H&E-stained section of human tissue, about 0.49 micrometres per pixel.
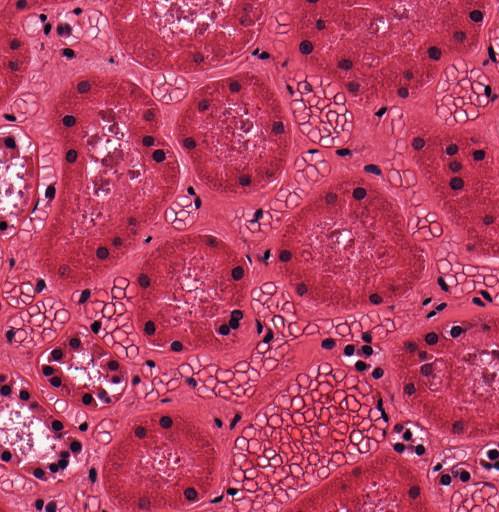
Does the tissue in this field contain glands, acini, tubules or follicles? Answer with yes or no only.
Yes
